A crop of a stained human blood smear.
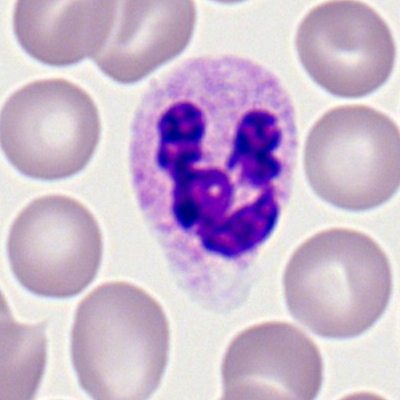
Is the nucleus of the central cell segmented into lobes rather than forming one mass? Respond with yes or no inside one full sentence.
Yes, what the nucleus of this cell shows is division into separate lobes.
